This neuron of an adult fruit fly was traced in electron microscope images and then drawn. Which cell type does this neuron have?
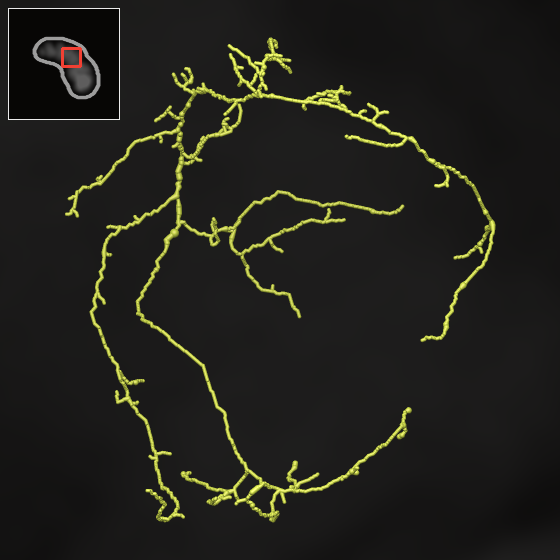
IN04B086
